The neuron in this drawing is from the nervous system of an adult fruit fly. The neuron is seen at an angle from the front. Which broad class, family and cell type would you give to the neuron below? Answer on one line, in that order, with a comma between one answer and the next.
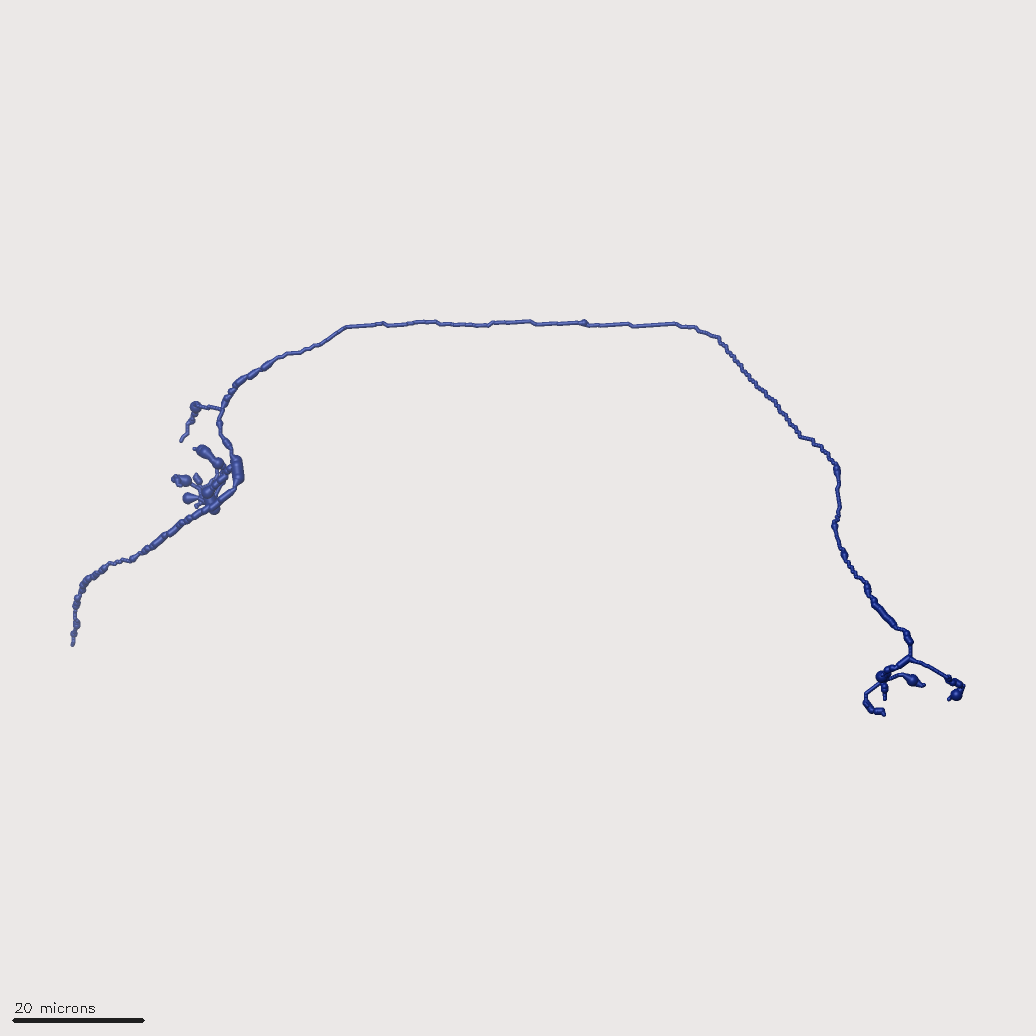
sensory neuron entering the brain, class olfactory, ORN_DA4l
